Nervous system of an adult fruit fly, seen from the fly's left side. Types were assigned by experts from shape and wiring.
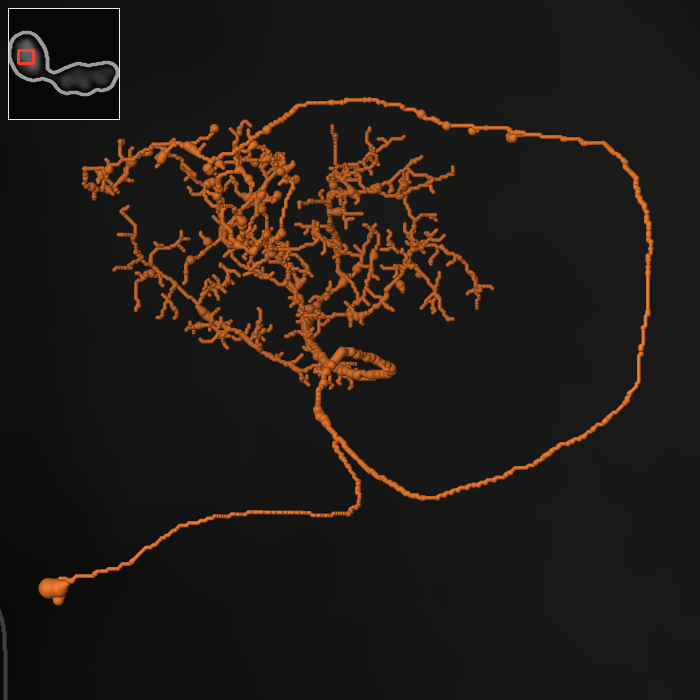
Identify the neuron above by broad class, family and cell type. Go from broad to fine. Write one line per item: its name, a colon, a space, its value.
broad class: central-brain intrinsic neuron
family: hemilineage LALv1_ventral
cell type: AVLP454_b4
